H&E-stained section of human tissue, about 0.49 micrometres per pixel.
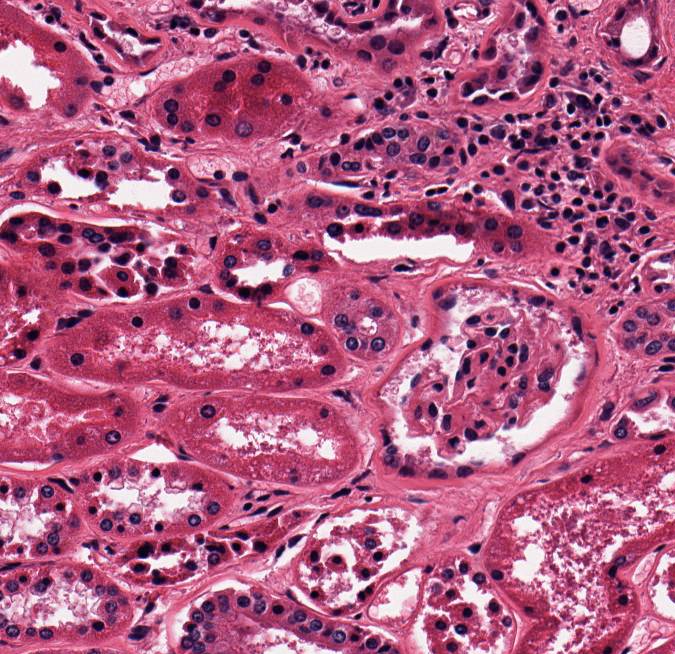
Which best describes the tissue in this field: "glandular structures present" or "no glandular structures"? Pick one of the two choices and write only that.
Glandular structures present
